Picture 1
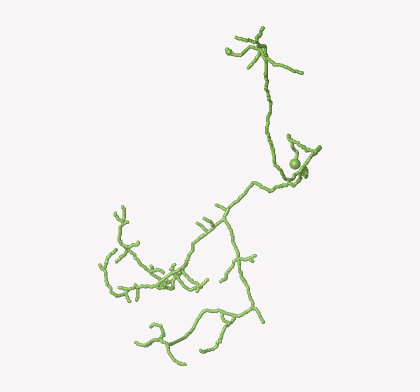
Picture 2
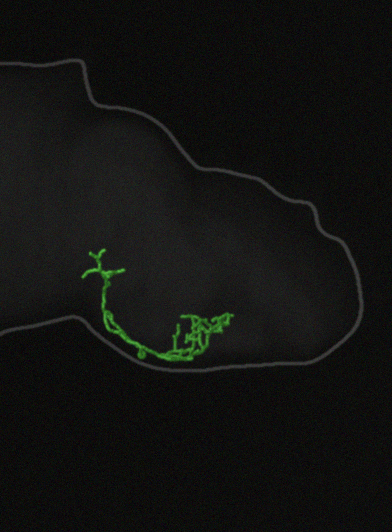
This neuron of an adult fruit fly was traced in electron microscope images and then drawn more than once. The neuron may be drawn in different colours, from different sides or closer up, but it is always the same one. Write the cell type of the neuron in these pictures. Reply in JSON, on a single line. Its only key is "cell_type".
{"cell_type": "LPT101"}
